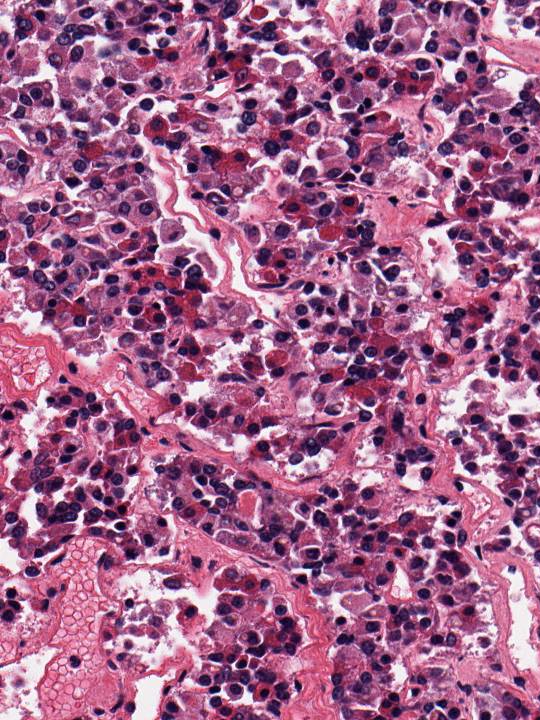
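Pituitary. Solid sheets of cells are divided by thin, wavy pink fibrous strands crossing the field, with scattered cells whose cytoplasm is deep bright red. At the lower left edge, pink material shows a lacy pattern of many small clear spaces. No fat cells are present.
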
